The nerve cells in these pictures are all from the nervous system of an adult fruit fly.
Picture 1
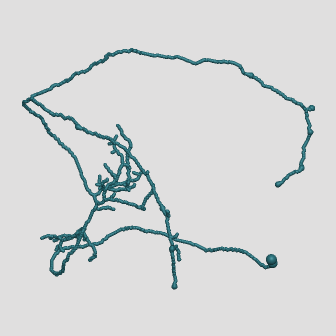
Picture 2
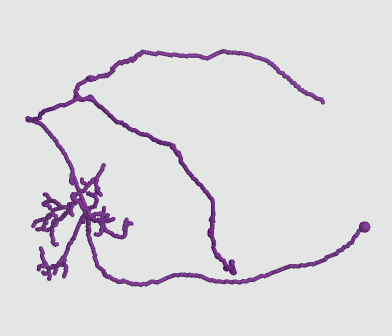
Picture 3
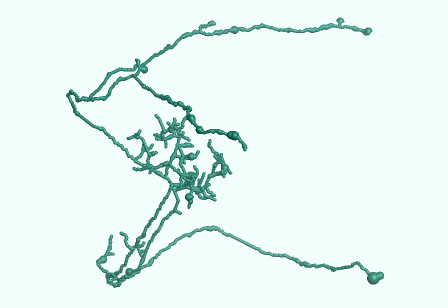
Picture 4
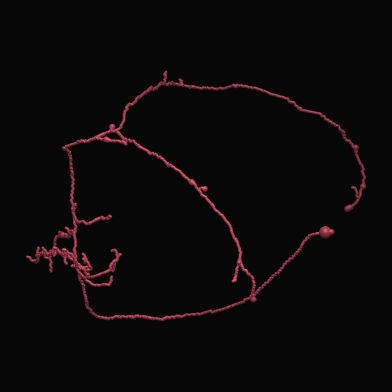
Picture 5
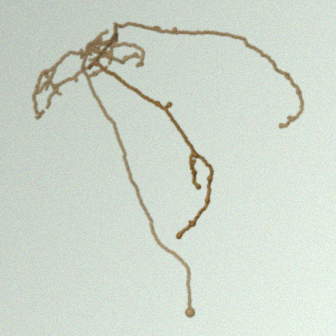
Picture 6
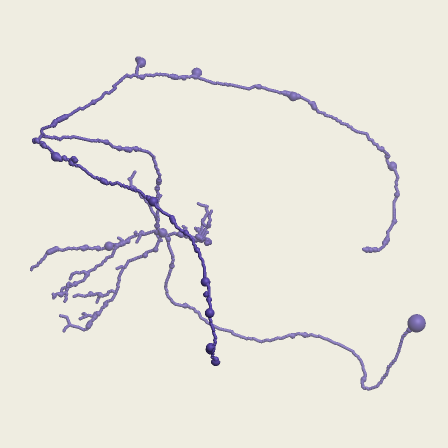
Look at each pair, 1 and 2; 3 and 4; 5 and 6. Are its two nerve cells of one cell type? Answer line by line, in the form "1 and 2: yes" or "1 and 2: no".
1 and 2: yes
3 and 4: no
5 and 6: yes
